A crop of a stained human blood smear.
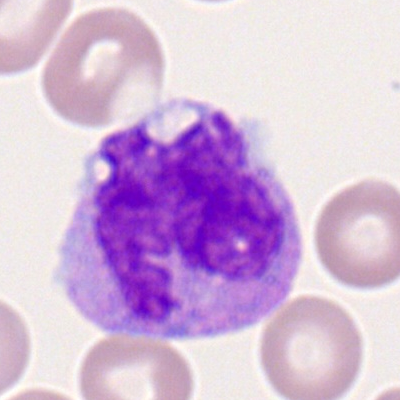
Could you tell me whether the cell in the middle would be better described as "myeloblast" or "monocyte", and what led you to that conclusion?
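Monocyte, this one. Its nucleus is irregular and folded, with several lobe-like bulges and indentations, and the chromatin is deep purple and patchy rather than evenly smooth. A broad rim of pale greyish-lilac cytoplasm wraps around it, widest at the bottom, and there's a clear vacuole at the top edge of the nucleus.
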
